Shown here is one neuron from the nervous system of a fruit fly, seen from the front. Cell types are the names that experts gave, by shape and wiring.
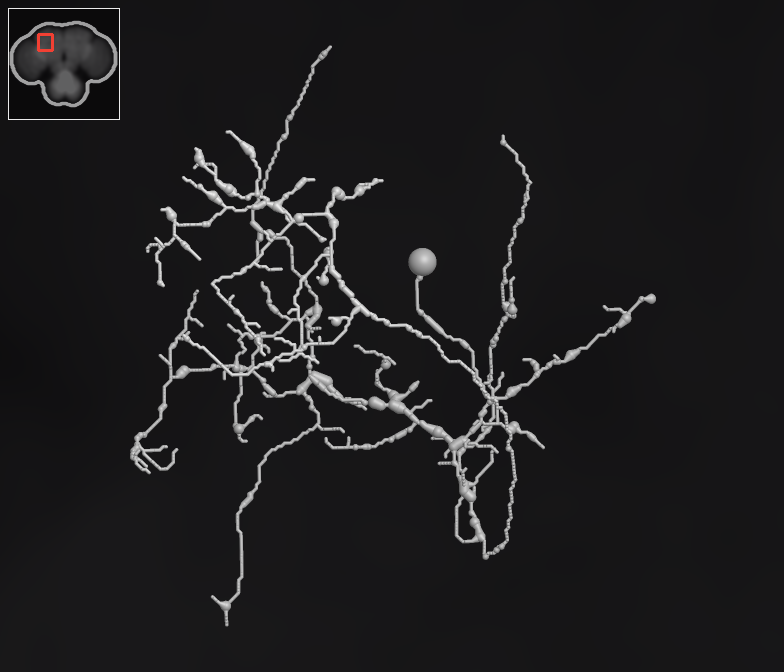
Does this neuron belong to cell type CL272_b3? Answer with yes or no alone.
no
